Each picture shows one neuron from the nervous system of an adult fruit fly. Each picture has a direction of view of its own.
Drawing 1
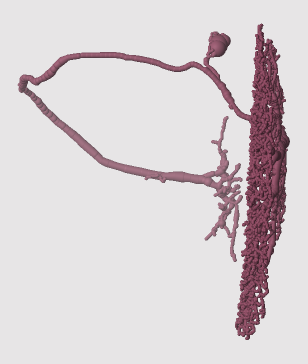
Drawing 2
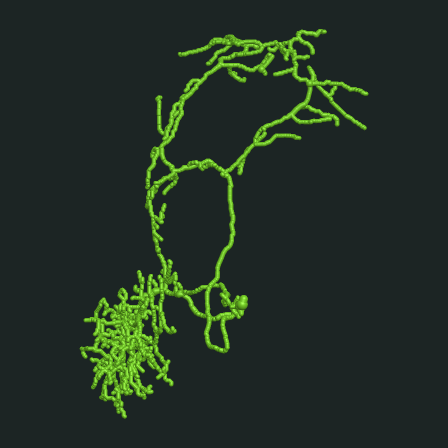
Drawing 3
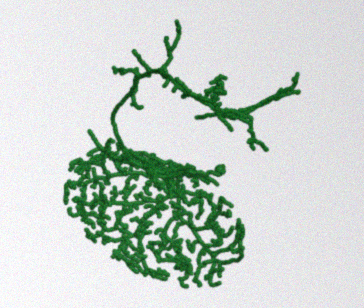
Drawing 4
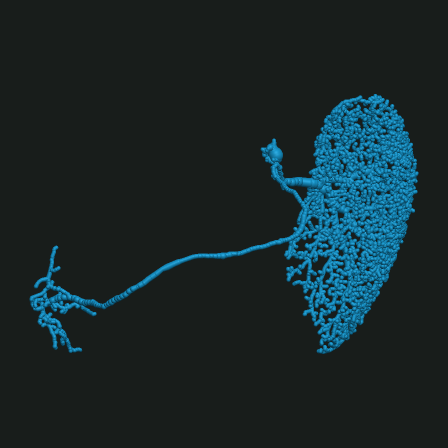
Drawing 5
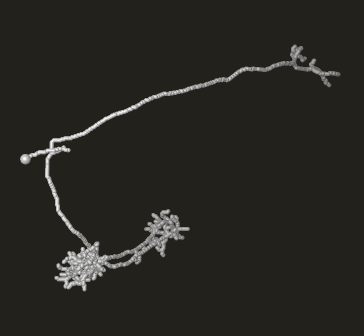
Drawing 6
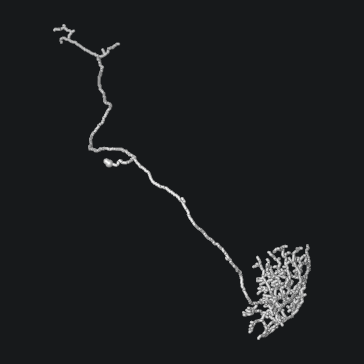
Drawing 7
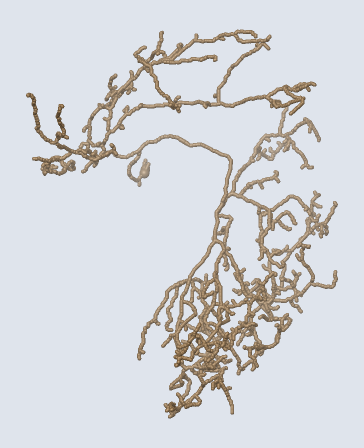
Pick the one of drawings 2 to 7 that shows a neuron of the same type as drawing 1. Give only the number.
4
